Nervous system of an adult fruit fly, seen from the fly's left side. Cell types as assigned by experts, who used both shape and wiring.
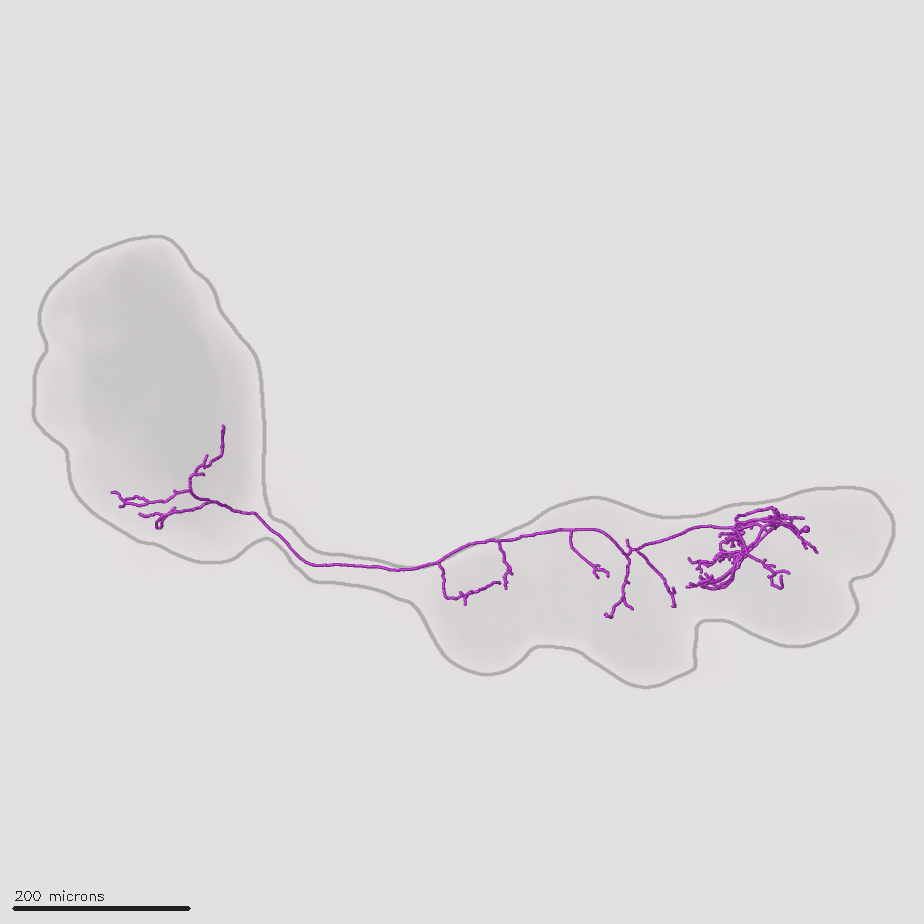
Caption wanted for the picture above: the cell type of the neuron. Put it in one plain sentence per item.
The cell type is AN19B051.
